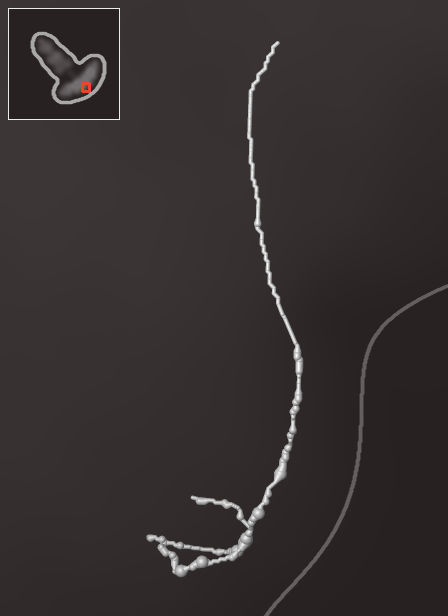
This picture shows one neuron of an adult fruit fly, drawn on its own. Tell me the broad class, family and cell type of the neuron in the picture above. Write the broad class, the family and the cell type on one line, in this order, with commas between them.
sensory neuron entering the brain, class olfactory, ORN_VA6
